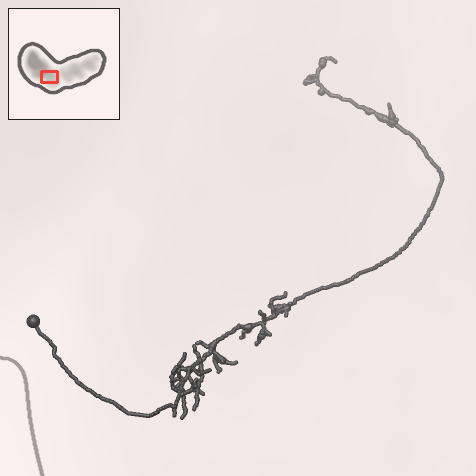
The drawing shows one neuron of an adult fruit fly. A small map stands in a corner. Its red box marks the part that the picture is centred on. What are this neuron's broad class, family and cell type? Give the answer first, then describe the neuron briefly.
It is an optic-lobe intrinsic neuron. The family is Tm. It is of cell type Tm12. In this view it is about as wide as it is tall.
